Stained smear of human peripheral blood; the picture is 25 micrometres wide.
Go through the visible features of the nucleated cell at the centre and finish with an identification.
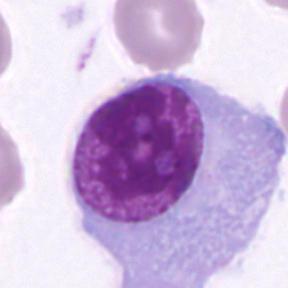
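Nucleus first: it lies off-centre, toward the left side. Within it, pale rounded areas sit near its centre. Cytoplasm next: abundant, extending mostly to the right of and below the nucleus. Outline last: irregular, with a broad extension at the bottom. This is a plasma cell.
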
